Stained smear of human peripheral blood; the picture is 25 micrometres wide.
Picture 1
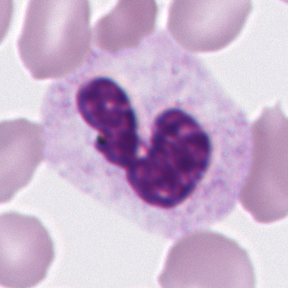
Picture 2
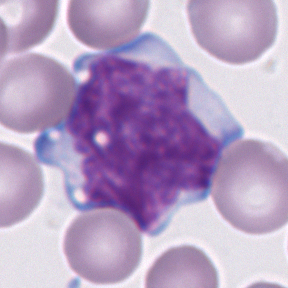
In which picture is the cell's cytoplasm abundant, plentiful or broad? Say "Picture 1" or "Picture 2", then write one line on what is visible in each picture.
Picture 1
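In picture 1: The cytoplasm is abundant and surrounds the nucleus widely on all sides.
In picture 2: The nucleus fills most of the cell.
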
